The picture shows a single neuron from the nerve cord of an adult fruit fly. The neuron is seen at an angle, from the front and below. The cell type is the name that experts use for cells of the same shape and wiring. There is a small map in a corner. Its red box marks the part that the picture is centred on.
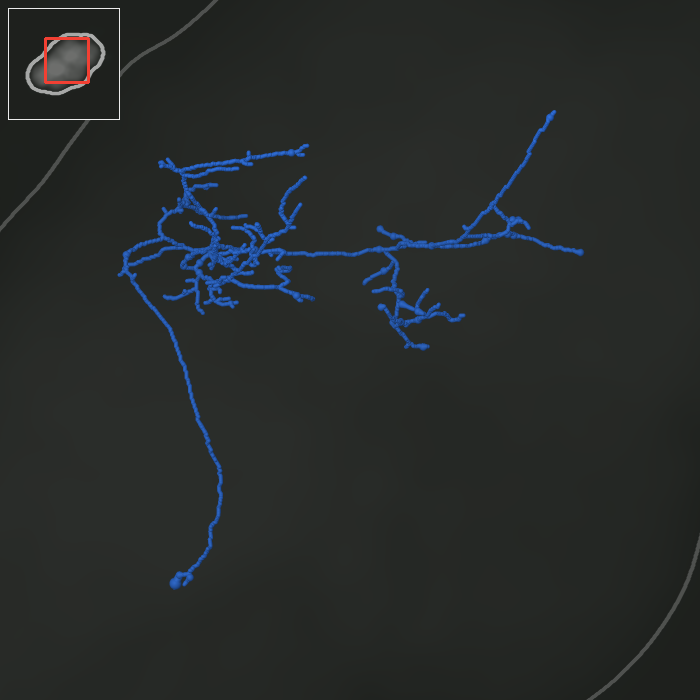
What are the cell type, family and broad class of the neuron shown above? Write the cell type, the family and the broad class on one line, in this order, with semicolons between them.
IN06A116; hemilineage 06A; nerve-cord intrinsic neuron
